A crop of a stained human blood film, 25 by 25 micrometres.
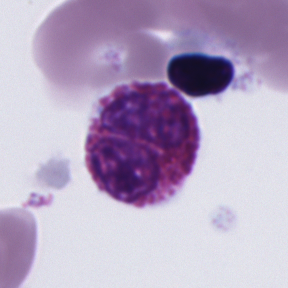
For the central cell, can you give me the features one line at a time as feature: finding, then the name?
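Contour: roughly round cell outline
Nucleus: two lobes, one above the other, separated by a thin line
Chromatin: purple and coarsely clumped, with paler patches between the clumps
Cytoplasm: crowded with small reddish-purple granules
Identification: eosinophil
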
